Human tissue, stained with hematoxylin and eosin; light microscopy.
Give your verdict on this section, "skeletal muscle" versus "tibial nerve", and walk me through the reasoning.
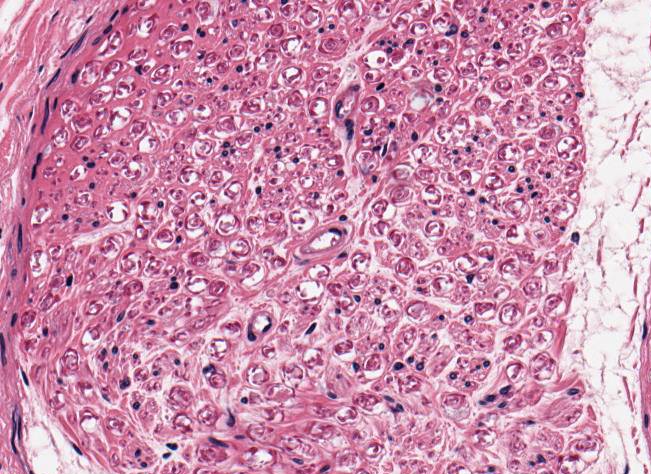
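It's tibial nerve. The field is mostly one large bundle of closely packed round profiles, cut in cross section. Most of them have a central pink core inside a clear or pale ring. Small dark round to oval nuclei sit scattered between them. Along the right edge there's pale loose connective tissue with wide empty spaces.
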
